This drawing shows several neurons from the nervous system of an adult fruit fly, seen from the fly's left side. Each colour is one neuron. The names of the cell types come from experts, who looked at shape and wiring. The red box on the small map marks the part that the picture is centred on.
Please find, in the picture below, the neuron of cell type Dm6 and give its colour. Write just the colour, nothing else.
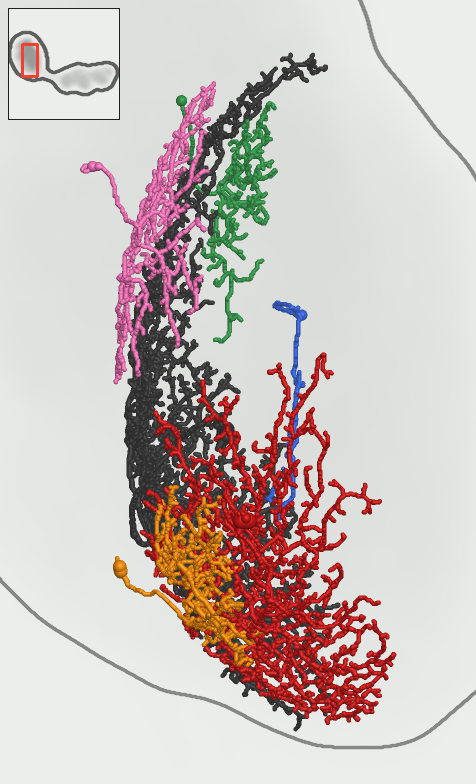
orange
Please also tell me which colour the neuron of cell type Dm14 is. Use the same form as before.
pink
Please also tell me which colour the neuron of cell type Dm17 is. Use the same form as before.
black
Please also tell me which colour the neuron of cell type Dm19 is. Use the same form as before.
red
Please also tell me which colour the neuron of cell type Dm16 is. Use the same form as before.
green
